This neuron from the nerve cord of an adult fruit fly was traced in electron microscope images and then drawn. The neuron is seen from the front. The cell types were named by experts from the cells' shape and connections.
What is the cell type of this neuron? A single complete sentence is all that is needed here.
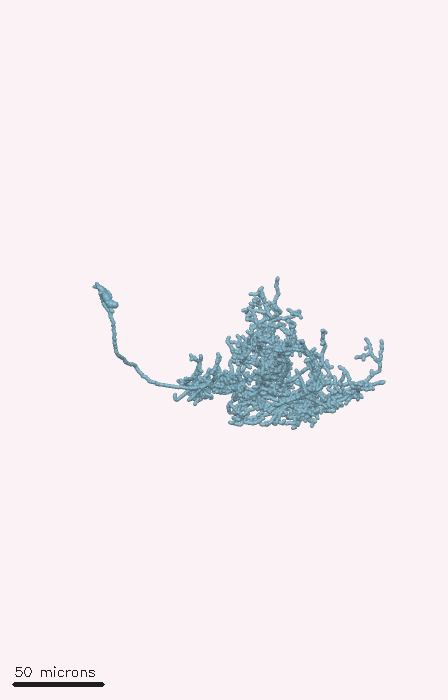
What this neuron is, by cell type, is IN09B005.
